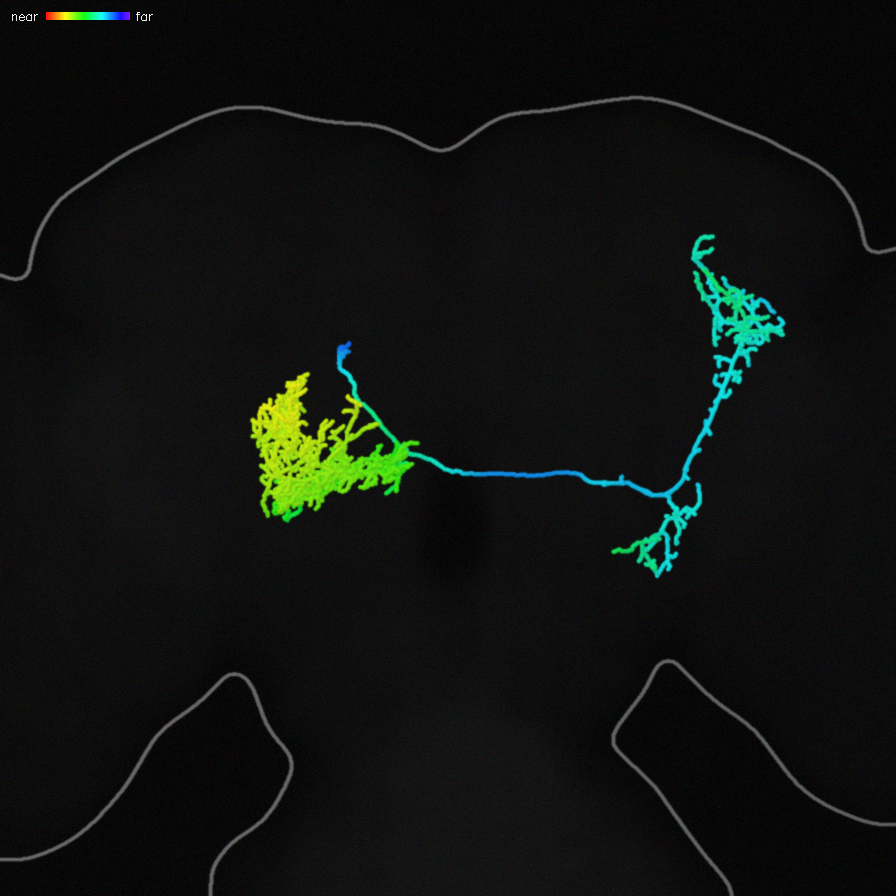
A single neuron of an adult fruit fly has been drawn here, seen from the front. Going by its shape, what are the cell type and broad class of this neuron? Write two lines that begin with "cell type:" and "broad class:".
cell type: LAL183
broad class: central-brain intrinsic neuron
